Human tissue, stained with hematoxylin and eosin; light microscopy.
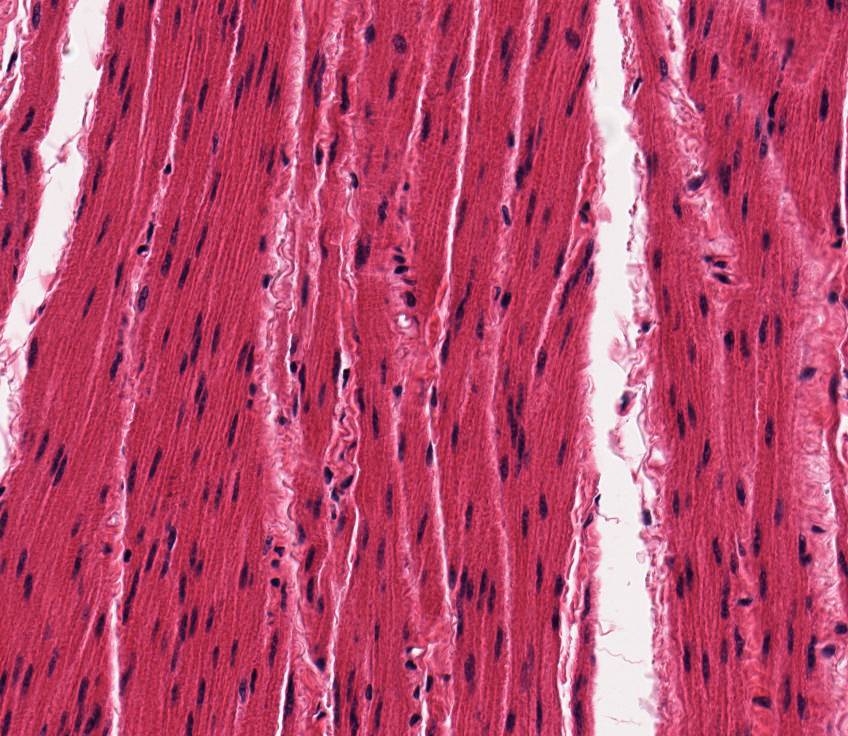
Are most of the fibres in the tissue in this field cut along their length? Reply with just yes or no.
Yes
